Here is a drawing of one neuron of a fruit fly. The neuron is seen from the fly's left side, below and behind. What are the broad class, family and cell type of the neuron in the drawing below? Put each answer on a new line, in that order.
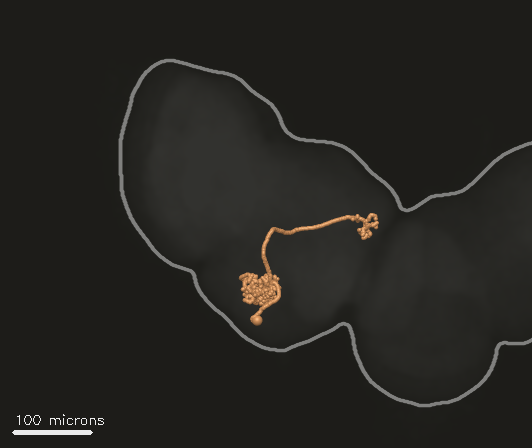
central-brain intrinsic neuron
hemilineage ALv1
M_vPNml63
